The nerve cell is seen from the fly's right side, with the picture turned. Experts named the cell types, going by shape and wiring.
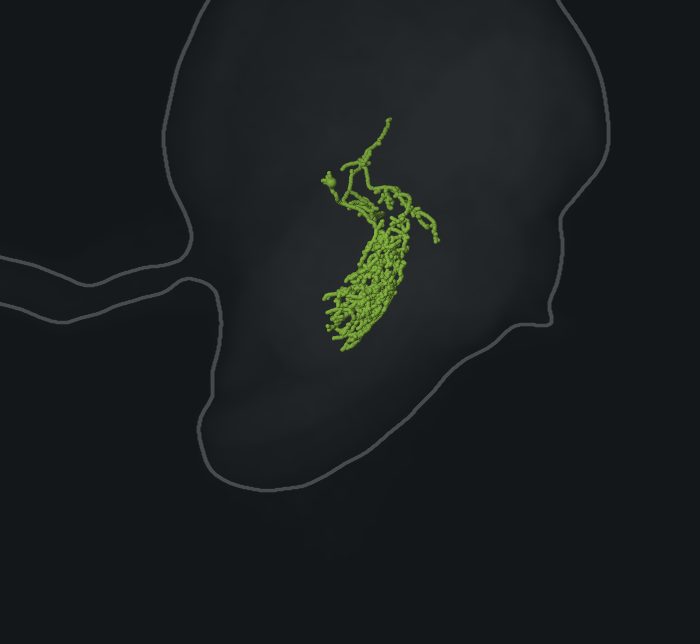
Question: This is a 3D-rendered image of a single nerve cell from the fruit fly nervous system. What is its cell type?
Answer: LT78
